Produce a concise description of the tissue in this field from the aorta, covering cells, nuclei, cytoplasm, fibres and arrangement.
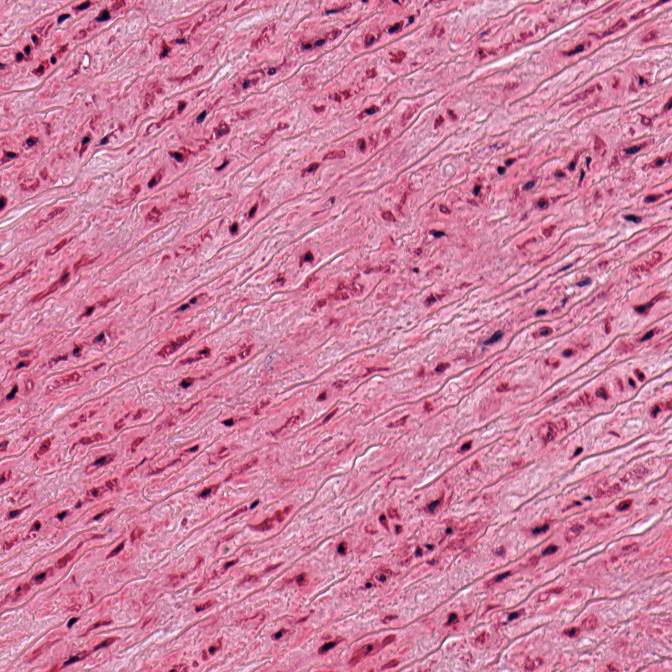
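Extent: one tissue fills the whole field, made of parallel elongated cells and fibres running diagonally from lower left to upper right. Between the rows of cells, thin wavy pink lines run parallel across the field. Nuclei: elongated, dark purple, aligned on the same diagonal axis. Cells: spindle-shaped, with pink cytoplasm drawn out along the fibre direction.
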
